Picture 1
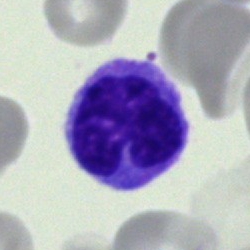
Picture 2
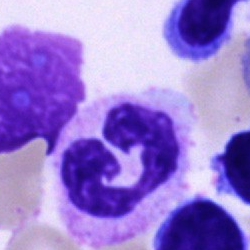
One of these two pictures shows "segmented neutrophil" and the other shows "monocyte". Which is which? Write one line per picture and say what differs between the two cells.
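Picture 1 – monocyte. The nucleus fills most of the cell.
Picture 2 – segmented neutrophil. The cytoplasm is plentiful and pale pinkish-lilac.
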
